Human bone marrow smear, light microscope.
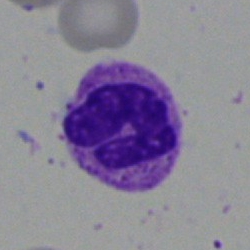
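Segmented neutrophil at the centre of a stained human bone marrow smear under the light microscope. Its outline is smooth and roughly round. The nucleus is irregular and folded, crossed by a pale cleft, and fills most of the cell. The rim of cytoplasm is widest below the nucleus and holds fine purplish granules.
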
